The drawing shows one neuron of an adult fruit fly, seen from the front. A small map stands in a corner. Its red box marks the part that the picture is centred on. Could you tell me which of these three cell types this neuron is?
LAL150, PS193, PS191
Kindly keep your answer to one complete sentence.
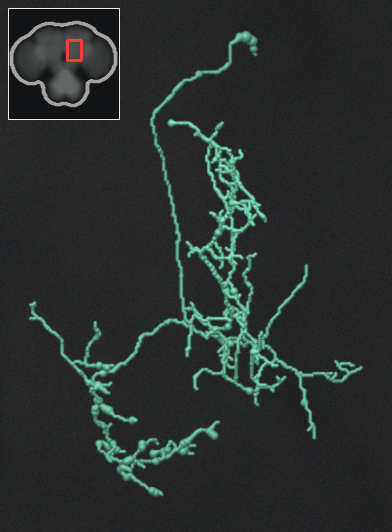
For this neuron, the cell type is PS191.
